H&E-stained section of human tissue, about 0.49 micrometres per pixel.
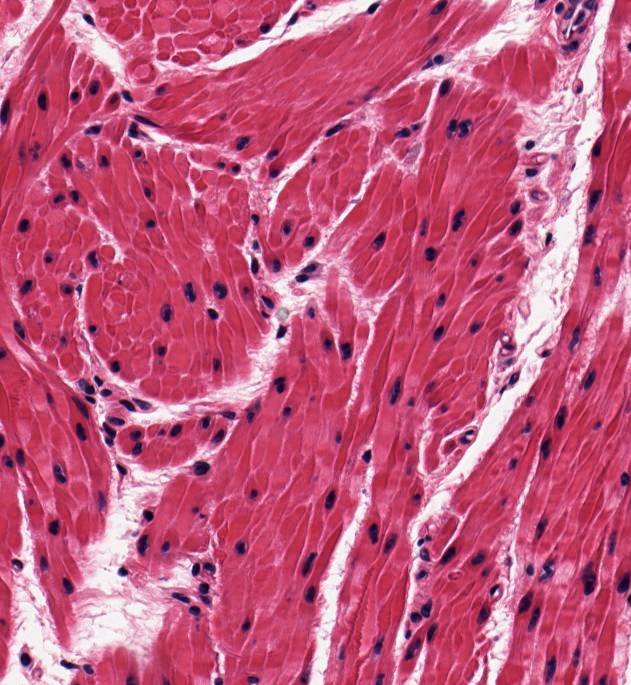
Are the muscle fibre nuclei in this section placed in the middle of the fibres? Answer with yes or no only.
Yes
